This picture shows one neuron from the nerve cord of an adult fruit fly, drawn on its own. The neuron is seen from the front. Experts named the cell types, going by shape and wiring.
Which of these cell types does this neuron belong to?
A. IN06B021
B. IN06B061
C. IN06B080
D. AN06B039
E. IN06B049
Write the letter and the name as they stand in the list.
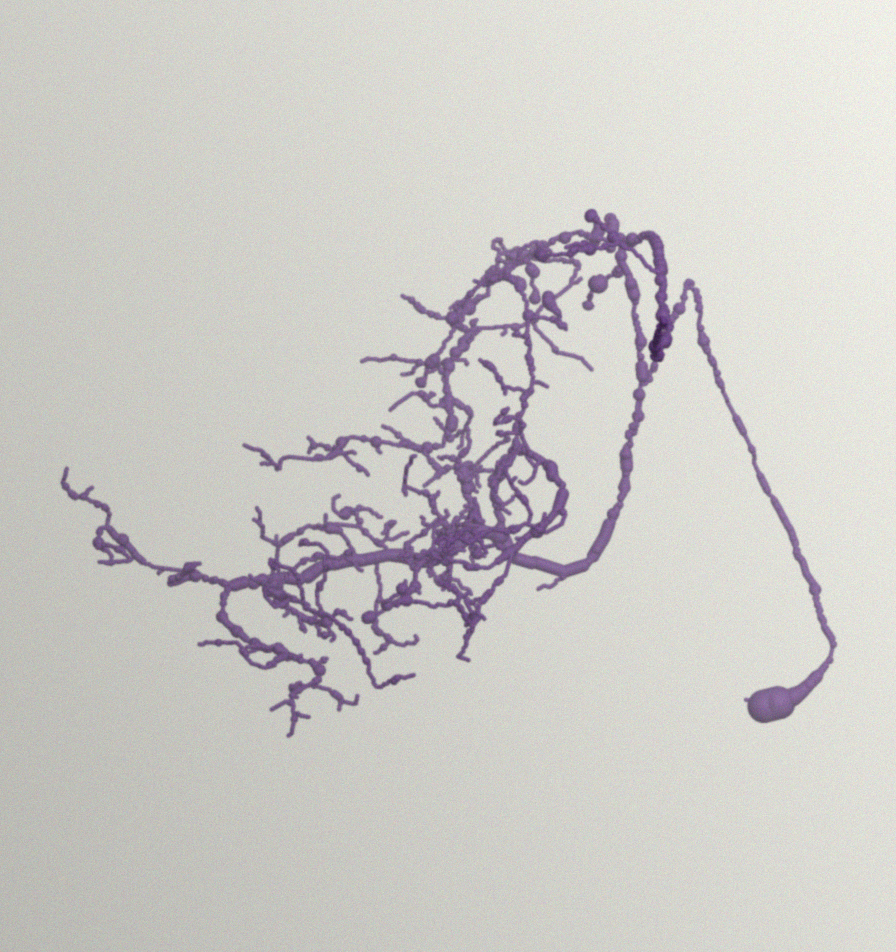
D. AN06B039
